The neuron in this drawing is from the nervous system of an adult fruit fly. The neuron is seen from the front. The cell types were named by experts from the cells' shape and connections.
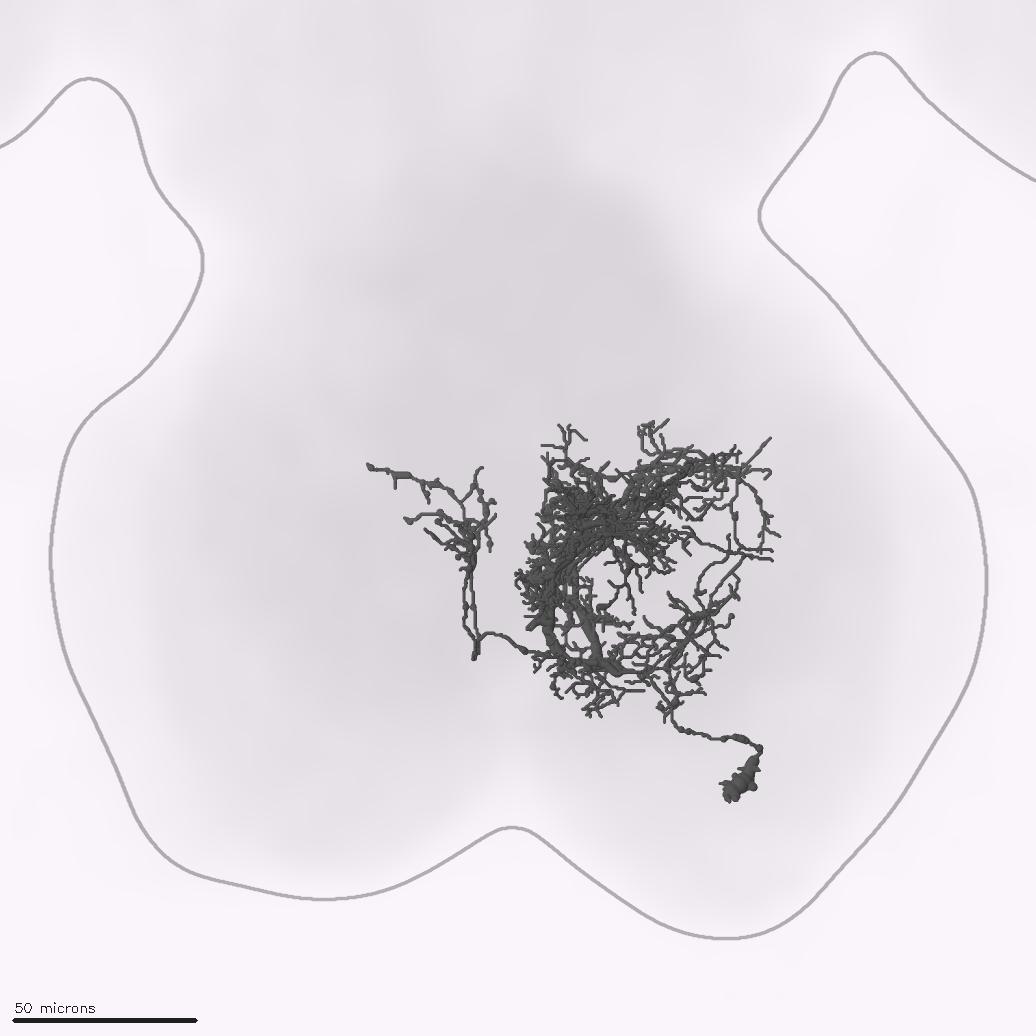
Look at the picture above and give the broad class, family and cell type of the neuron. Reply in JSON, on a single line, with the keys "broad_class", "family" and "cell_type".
{"broad_class": "nerve-cord intrinsic neuron", "family": "hemilineage 06B", "cell_type": "IN06B021"}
